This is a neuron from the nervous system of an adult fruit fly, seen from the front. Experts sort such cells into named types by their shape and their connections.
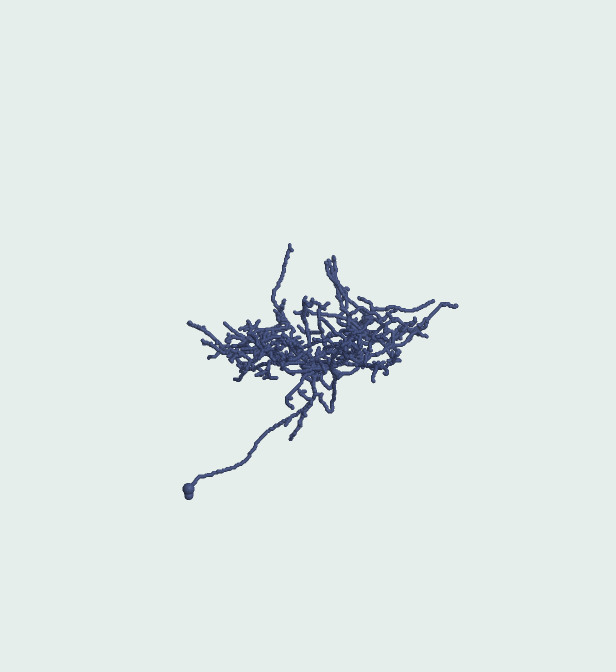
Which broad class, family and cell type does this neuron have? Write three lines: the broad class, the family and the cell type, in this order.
nerve-cord intrinsic neuron
hemilineage 05B
IN05B051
